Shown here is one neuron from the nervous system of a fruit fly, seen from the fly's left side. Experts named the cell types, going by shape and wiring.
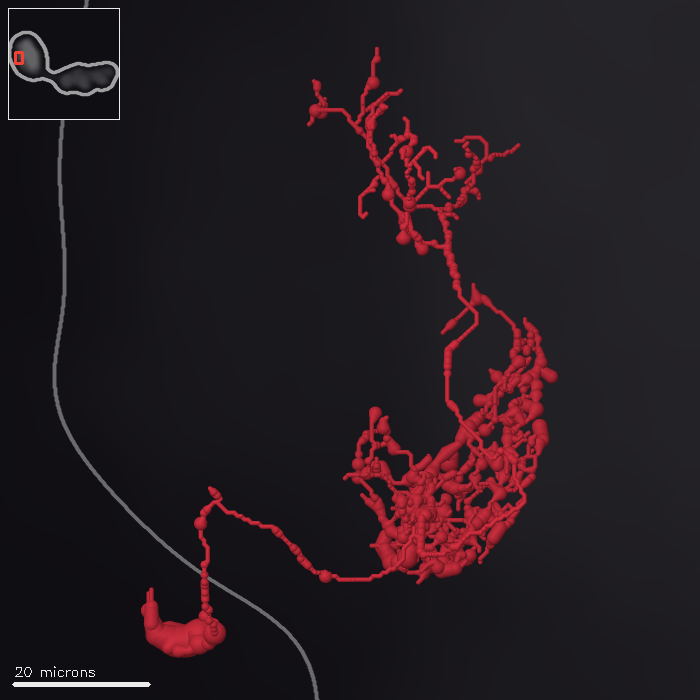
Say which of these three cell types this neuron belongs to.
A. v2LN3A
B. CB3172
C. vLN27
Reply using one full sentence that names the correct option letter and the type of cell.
For the neuron, the cell type is vLN27, which is option C.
